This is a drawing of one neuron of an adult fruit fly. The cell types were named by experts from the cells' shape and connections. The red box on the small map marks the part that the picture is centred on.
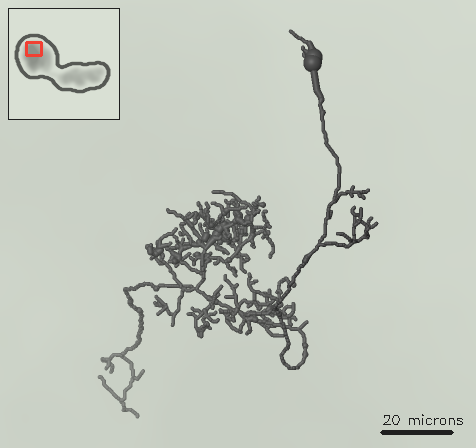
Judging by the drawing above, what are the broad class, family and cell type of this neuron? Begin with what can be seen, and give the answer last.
From top to bottom in the picture it spans about 110 microns. The picture shows dozens of branch ends. It is a central-brain intrinsic neuron. Its family is called class CX. The cell type is PFGs.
